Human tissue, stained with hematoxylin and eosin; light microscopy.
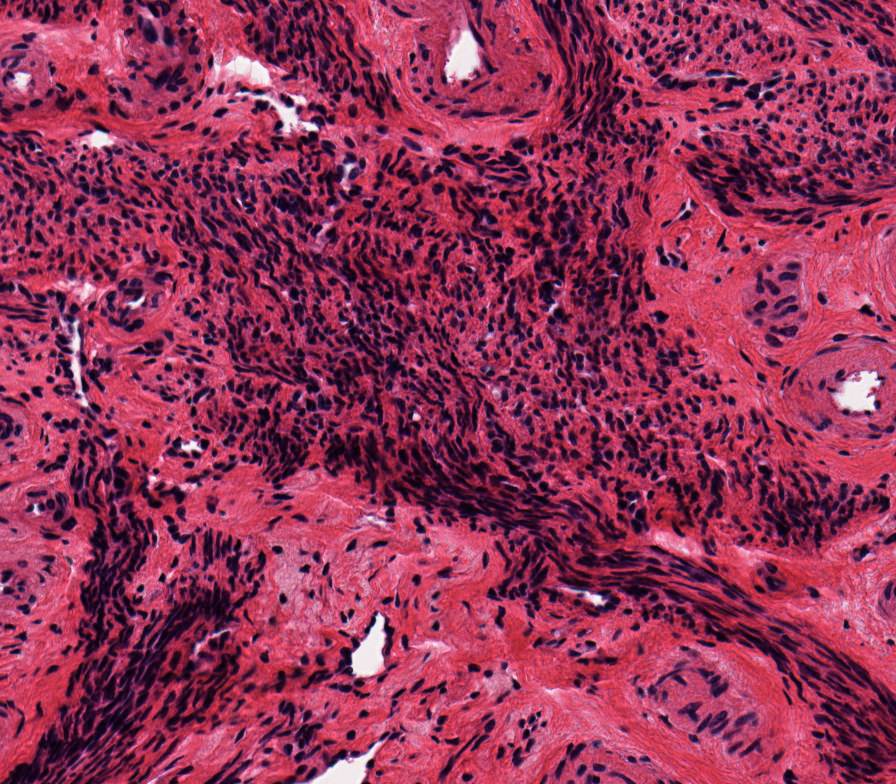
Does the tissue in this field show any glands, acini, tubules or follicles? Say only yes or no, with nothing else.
No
